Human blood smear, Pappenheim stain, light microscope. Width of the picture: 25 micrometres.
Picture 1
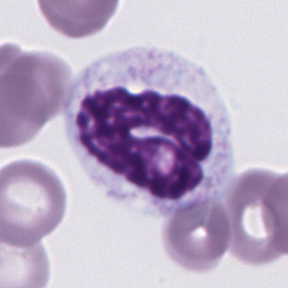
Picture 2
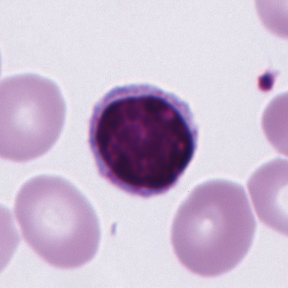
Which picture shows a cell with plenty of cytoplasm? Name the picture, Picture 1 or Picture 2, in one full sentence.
In picture 1, abundant cytoplasm surrounds the nucleus.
